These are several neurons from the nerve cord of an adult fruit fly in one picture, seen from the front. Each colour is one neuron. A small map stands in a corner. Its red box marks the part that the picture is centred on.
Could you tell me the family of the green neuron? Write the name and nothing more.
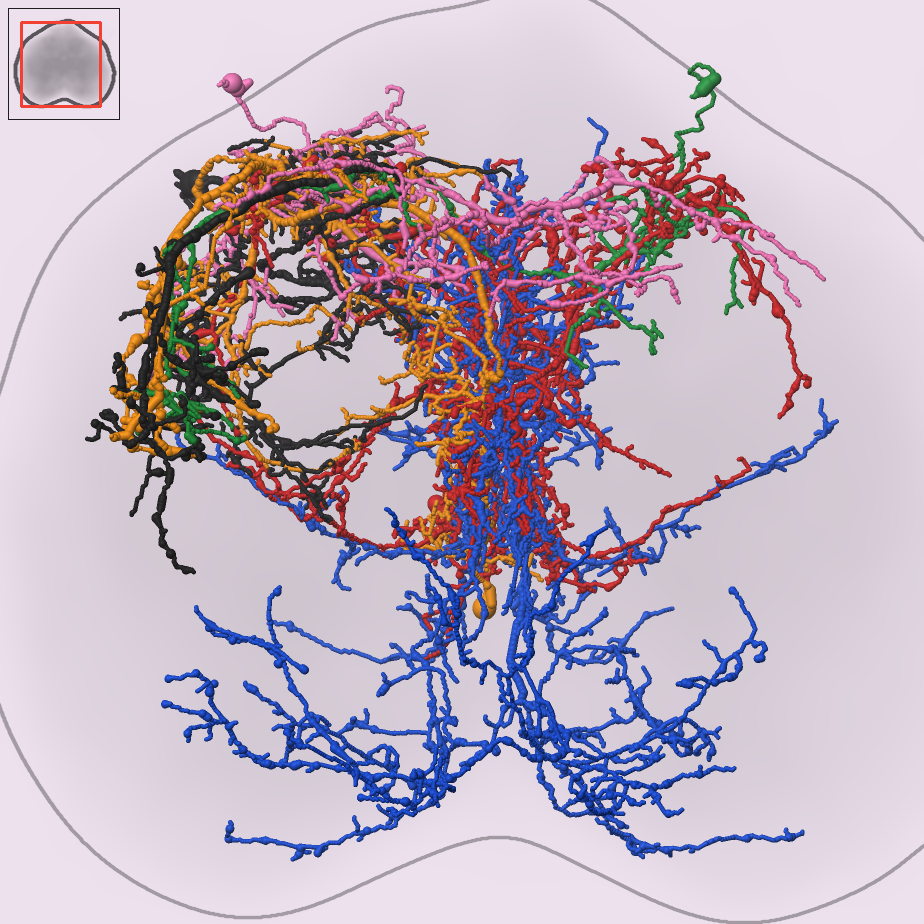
hemilineage 18B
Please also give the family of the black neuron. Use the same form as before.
hemilineage 03A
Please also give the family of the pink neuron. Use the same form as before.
hemilineage 18B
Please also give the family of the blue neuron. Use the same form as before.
hemilineage 05B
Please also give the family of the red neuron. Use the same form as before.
hemilineage 05B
